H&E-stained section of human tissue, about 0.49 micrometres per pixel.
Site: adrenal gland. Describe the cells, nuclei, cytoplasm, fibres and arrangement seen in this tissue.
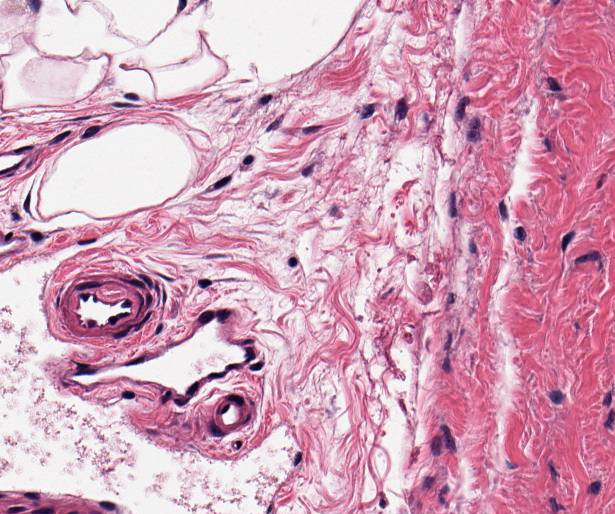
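Loose connective tissue occupies the centre of the field. Along the right side lies a dense band of wavy eosinophilic fibres running roughly vertically from top to bottom, with elongated nuclei aligned parallel to them. In the top left corner, adipocytes appear as large clear spaces bounded by thin membranes.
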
